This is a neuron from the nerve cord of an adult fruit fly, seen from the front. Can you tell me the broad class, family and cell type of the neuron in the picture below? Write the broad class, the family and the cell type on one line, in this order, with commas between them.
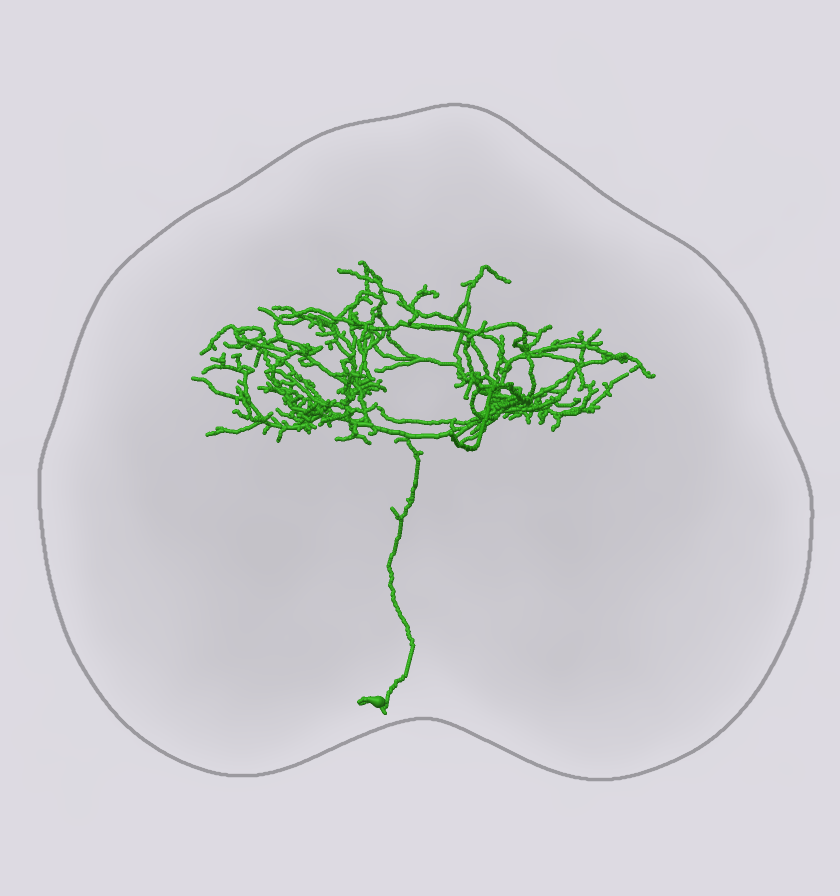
ascending neuron, hemilineage 06B, AN06B042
